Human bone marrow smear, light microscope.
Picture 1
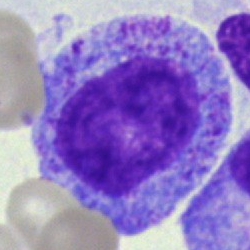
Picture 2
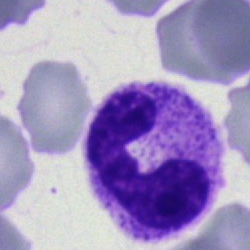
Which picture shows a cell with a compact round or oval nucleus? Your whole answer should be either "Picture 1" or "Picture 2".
Picture 1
